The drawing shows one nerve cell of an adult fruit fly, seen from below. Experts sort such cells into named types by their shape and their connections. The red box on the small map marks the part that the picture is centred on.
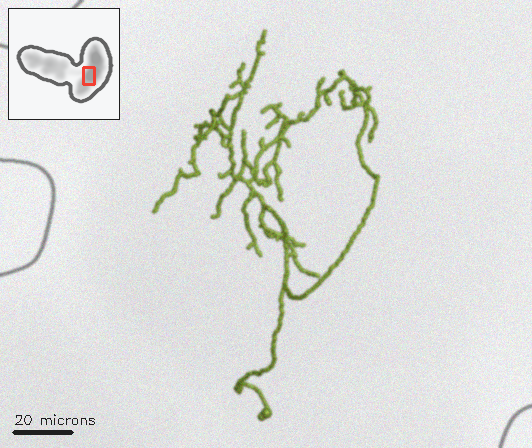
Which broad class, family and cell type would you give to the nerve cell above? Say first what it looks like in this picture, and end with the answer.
It is in the brain and does not reach the nerve cord. By the scale bar it is about 140 microns tall in this view. Dozens of branch ends can be seen. This is a central-brain intrinsic neuron. The family is hemilineage SLPal1. The cell type is SLP028.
